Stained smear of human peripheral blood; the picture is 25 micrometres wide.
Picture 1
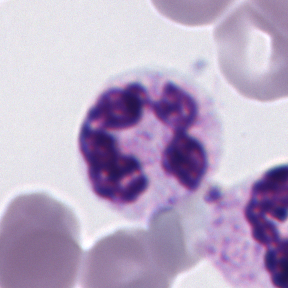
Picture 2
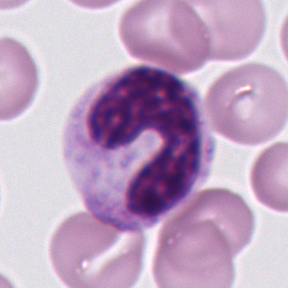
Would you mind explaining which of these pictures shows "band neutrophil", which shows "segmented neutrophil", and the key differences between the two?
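The segmented neutrophil is in picture 1, and the band neutrophil is in picture 2.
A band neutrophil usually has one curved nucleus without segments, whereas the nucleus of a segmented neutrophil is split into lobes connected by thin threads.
Accordingly, the nucleus in picture 1 is split into several separate lobes arranged in a ring around a central area of pale cytoplasm, while in picture 2 it is a thick curved band bent into a horseshoe shape. The cytoplasm in picture 1 holds many fine pink-lilac granules; that in picture 2 is pale pinkish-lilac with fine, scattered lilac granules. In both cells the chromatin is dark purple and coarsely clumped.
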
